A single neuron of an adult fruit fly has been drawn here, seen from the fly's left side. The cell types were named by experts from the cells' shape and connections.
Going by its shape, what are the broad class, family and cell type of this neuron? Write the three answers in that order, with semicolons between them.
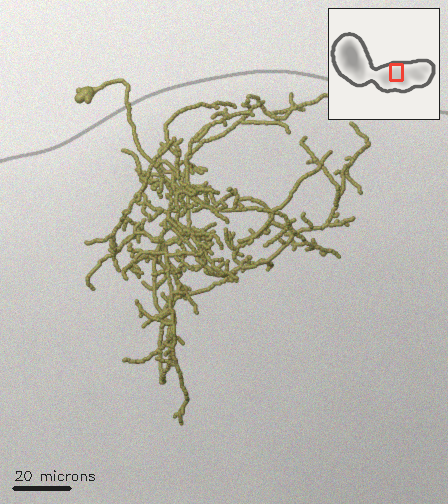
nerve-cord intrinsic neuron; hemilineage 17A; IN17A055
